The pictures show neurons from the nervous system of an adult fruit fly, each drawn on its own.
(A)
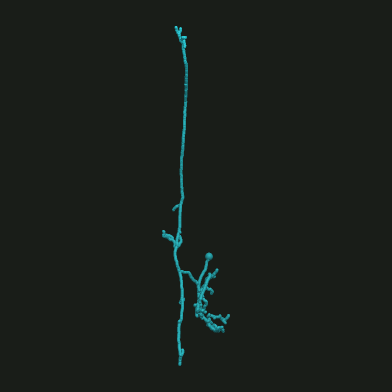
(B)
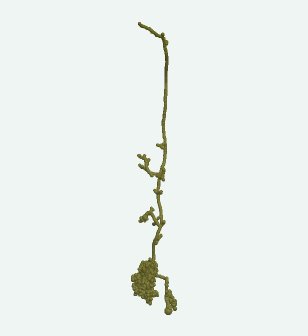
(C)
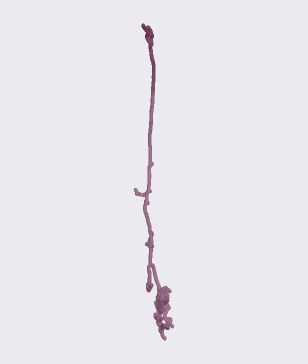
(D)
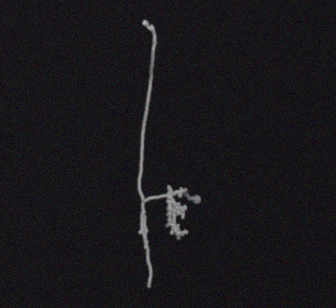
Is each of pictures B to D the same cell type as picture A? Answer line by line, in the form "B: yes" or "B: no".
B: no
C: yes
D: no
